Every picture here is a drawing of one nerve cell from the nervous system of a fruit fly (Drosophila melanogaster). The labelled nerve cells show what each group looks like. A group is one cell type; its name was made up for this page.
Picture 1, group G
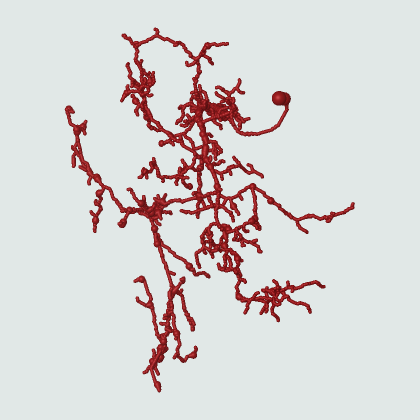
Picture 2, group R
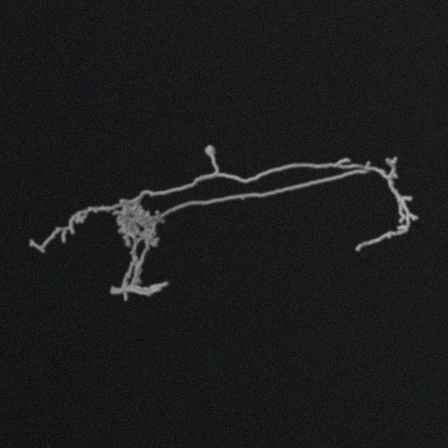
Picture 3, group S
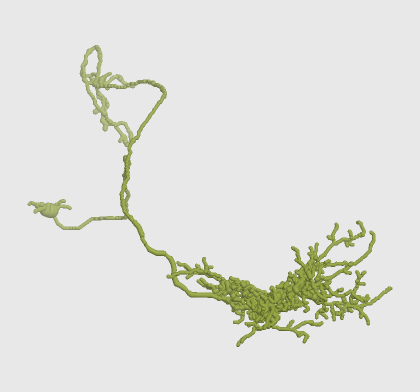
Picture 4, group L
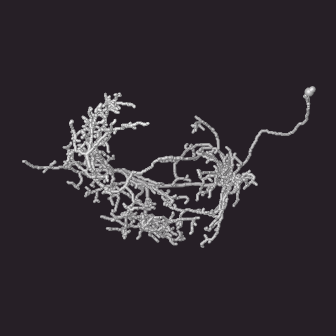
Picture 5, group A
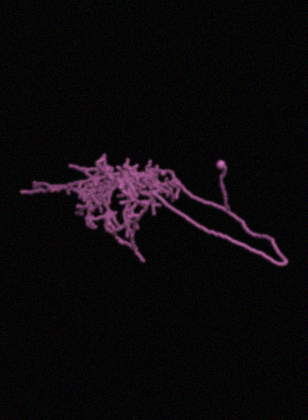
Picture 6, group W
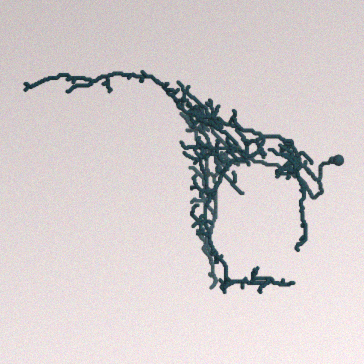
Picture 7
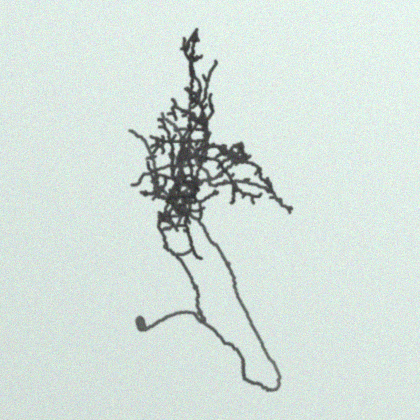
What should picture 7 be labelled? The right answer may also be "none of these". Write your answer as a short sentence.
It belongs to group A.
